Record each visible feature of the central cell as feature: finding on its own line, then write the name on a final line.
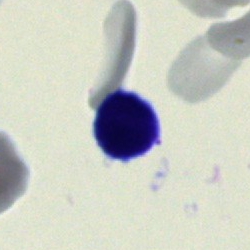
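Outline: round, nearly circular
Staining: uniform, very dark blue-violet
Chromatin: no pattern visible, too densely stained
Granules: none seen
Name: lymphocyte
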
